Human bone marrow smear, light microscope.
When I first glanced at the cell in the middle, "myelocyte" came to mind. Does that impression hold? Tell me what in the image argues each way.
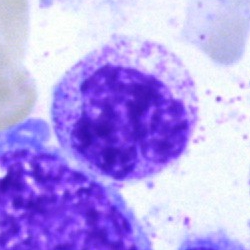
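The deciding feature is the nucleus, in which no distinct nucleoli are seen.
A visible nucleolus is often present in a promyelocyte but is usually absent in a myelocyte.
On that basis the name myelocyte fits, and promyelocyte is set aside. The remaining features are recorded as seen: the chromatin is dark purple and coarsely clumped, with paler gaps between the clumps; the cell has a round, smooth outline; and its rim of cytoplasm is widest at the upper left. Another cell with a large dark purple nucleus touches it at the lower left.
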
